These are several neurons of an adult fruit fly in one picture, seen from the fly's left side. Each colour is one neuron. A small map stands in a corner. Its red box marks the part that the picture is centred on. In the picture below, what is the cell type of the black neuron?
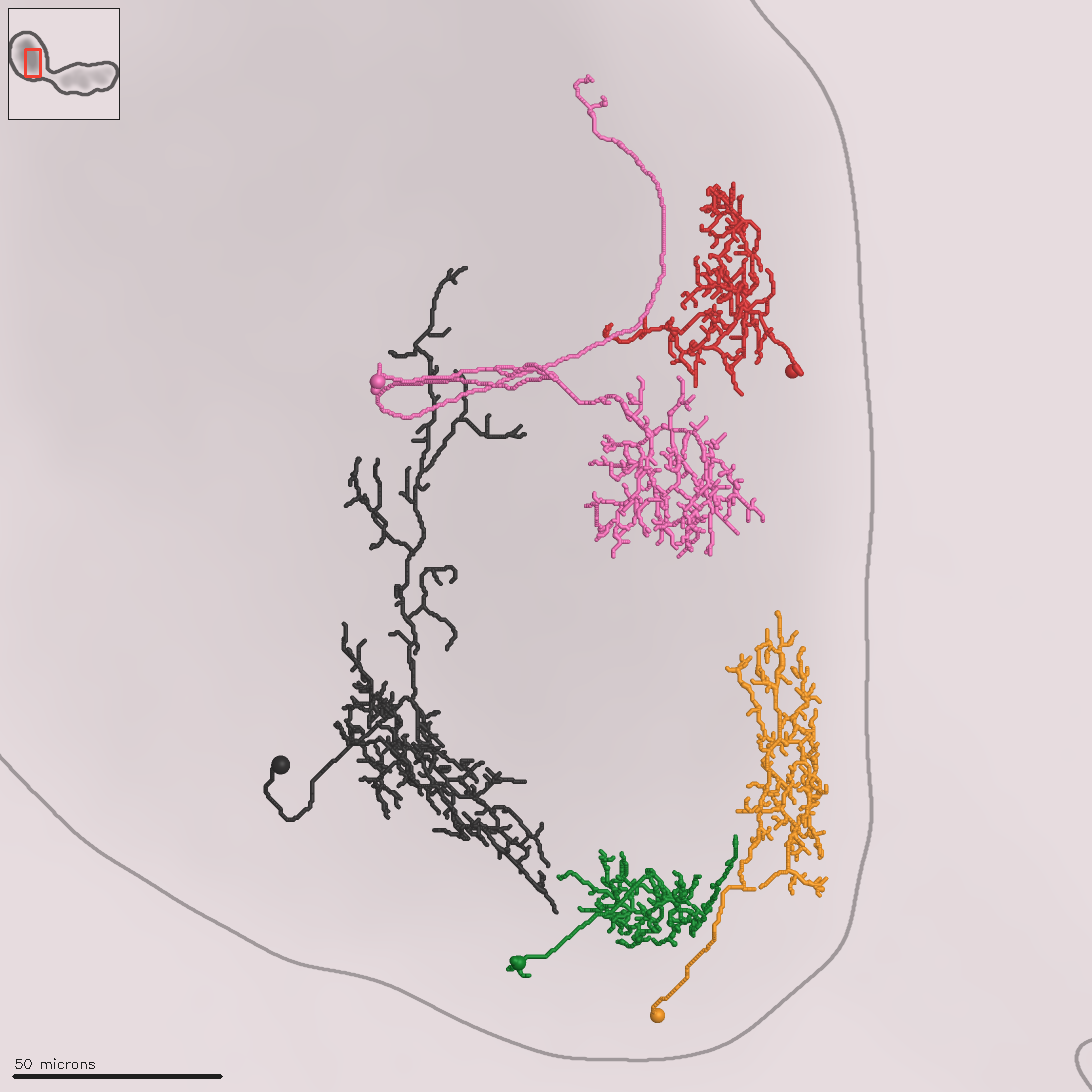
Cm8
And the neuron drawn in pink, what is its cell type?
MeVP6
